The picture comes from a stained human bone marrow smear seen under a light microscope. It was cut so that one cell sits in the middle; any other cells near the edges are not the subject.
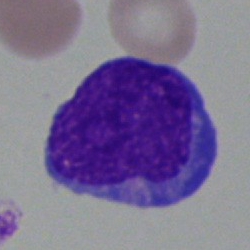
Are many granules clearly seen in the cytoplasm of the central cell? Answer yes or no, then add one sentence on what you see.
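No. No granules are seen in the cytoplasm.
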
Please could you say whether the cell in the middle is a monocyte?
no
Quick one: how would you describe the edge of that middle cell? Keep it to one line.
From every side, the cell boundary is smooth and free of projections.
